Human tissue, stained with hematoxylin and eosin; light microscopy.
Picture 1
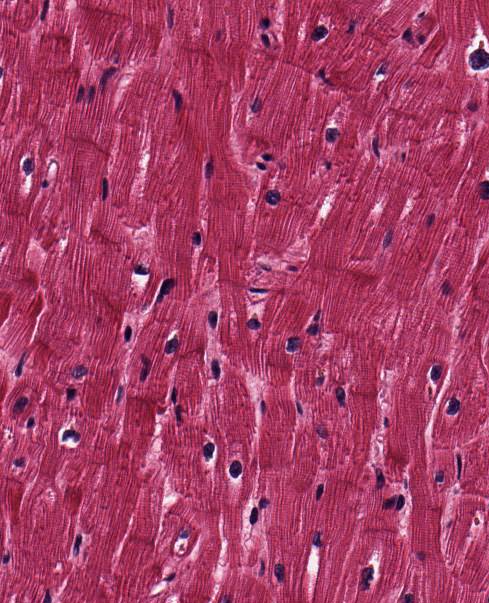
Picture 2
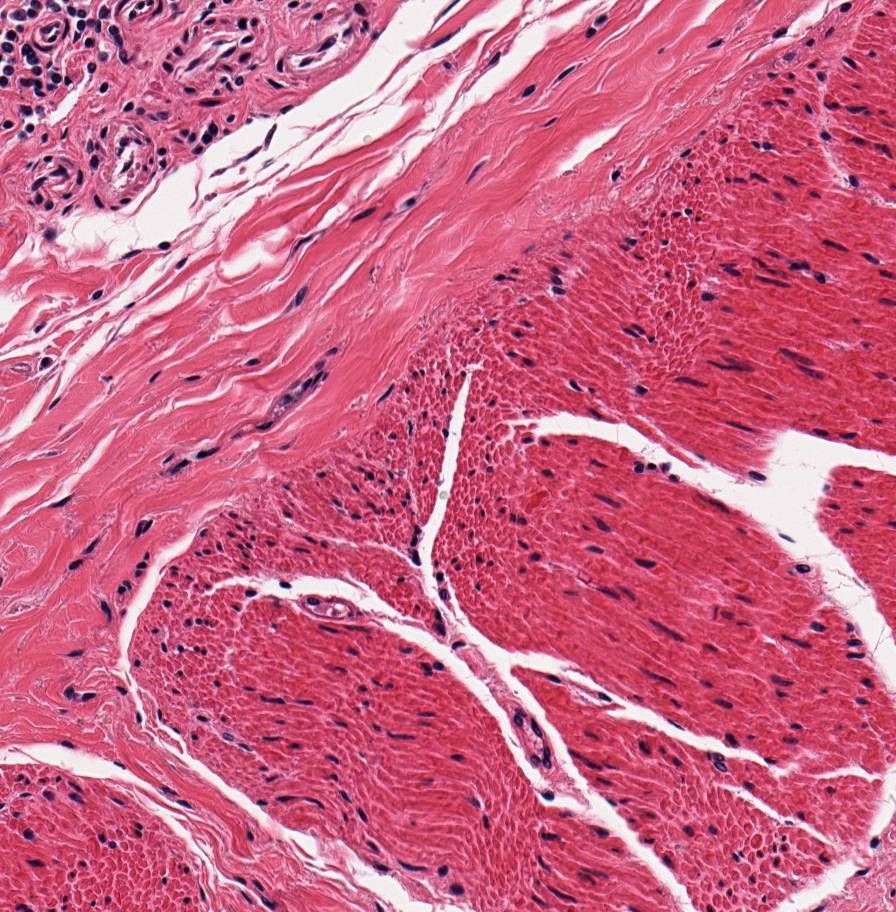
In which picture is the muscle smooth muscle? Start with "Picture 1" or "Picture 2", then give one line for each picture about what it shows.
Picture 2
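What picture 1 shows: The pink fibre cytoplasm shows fine cross-striations.
What picture 2 shows: A diagonal boundary divides the field, with dense collagenous connective tissue in the upper left and bundles of smooth muscle in the lower right.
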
